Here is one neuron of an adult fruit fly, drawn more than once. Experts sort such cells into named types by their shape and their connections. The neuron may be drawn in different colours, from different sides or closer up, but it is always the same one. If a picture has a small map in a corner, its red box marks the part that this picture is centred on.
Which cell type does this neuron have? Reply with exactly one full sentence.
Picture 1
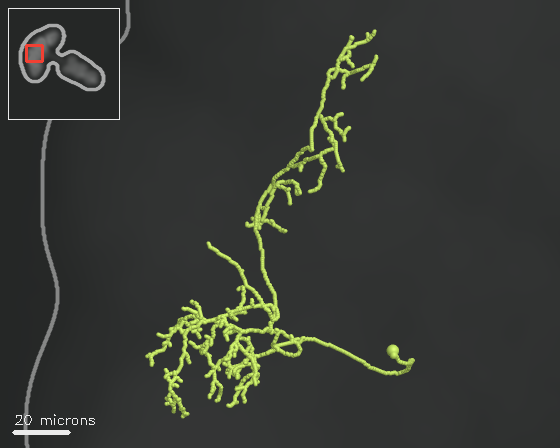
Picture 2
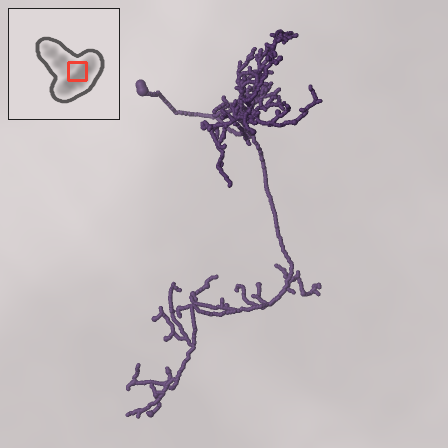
The neuron here falls under cell type FB8F_a.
